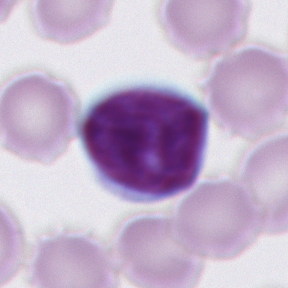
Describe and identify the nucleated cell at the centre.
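A single rounded nuclear mass without lobes is present, its chromatin dark purple and densely clumped. Granules are absent from the cytoplasm. The outline is smooth and lacks projections. This is a typical lymphocyte.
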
